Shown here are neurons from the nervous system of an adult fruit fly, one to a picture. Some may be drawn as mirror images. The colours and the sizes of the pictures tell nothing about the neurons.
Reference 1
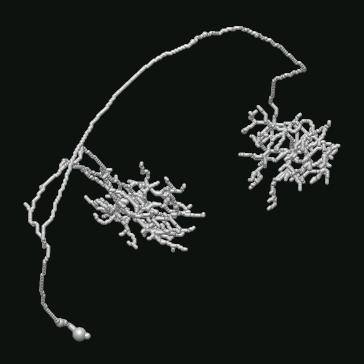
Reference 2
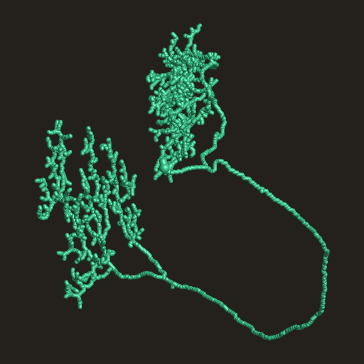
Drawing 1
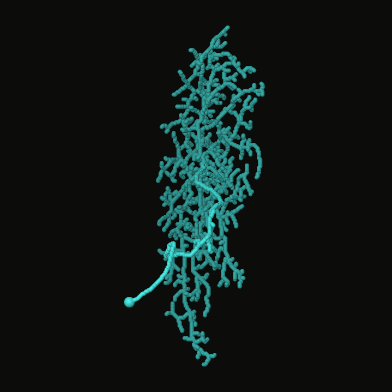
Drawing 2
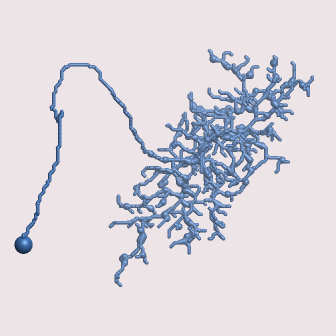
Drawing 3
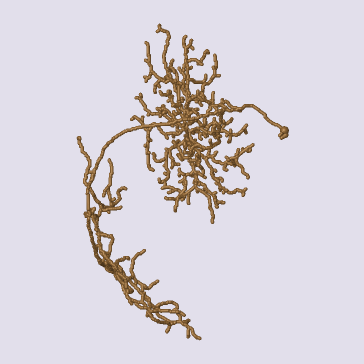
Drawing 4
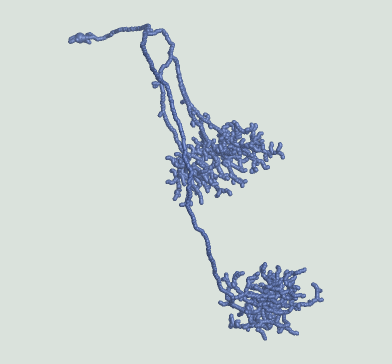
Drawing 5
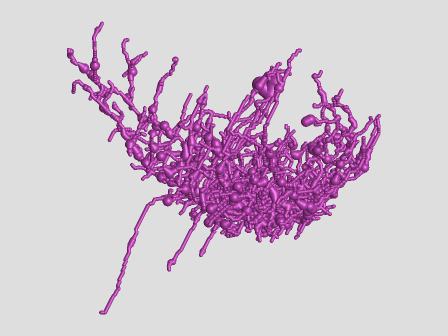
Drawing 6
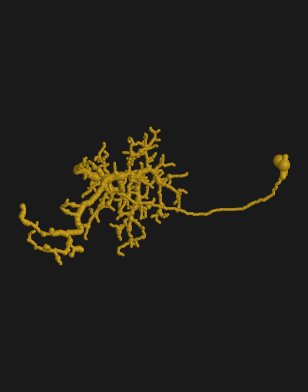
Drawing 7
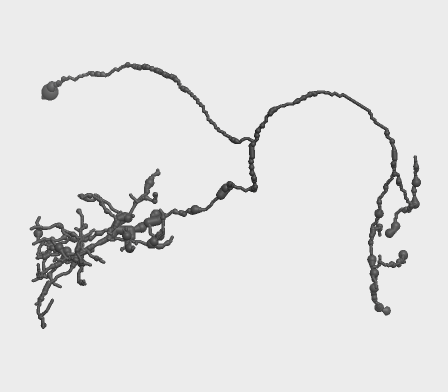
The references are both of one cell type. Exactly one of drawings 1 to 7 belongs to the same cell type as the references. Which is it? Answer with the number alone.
4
